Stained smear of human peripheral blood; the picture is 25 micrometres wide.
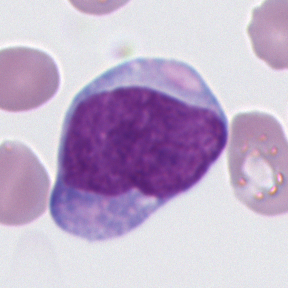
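Atypical promyelocyte in a stained peripheral blood smear, the nucleated cell in the middle. The cell outline is smooth and bears no surface projections. A single unlobed nucleus lies off-centre, reaching the right edge of the cell. No distinct granules are seen in the cytoplasm.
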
